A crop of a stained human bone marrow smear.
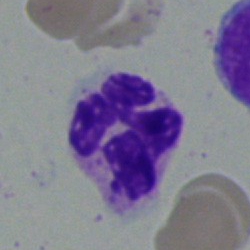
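Segmented neutrophil in a stained human bone marrow smear. Its nucleus is divided into four separate lobes, grouped in a rough ring around a small pale central gap. The cytoplasm is pale pinkish-lilac and holds only fine, faint granules.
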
